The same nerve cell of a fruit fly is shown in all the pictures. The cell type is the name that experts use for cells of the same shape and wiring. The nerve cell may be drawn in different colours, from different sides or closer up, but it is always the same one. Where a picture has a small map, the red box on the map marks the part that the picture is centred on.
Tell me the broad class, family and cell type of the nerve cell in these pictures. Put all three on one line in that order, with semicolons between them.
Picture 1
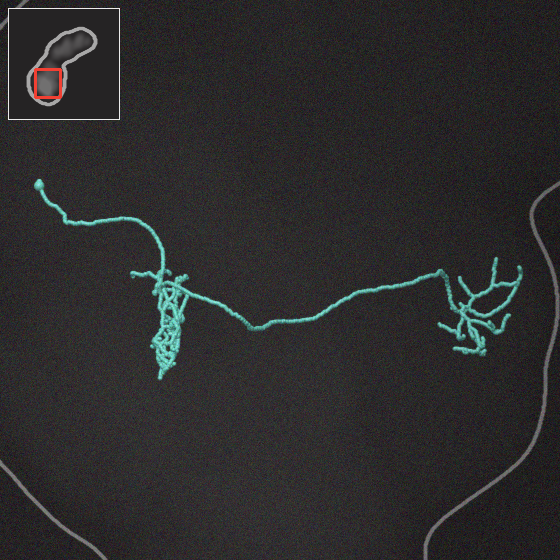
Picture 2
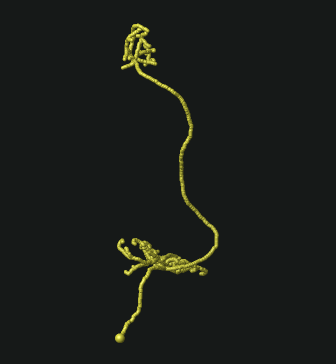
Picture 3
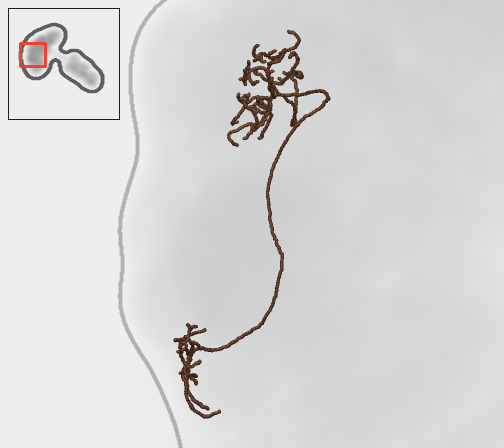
central-brain intrinsic neuron; hemilineage ALv1; CB2004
